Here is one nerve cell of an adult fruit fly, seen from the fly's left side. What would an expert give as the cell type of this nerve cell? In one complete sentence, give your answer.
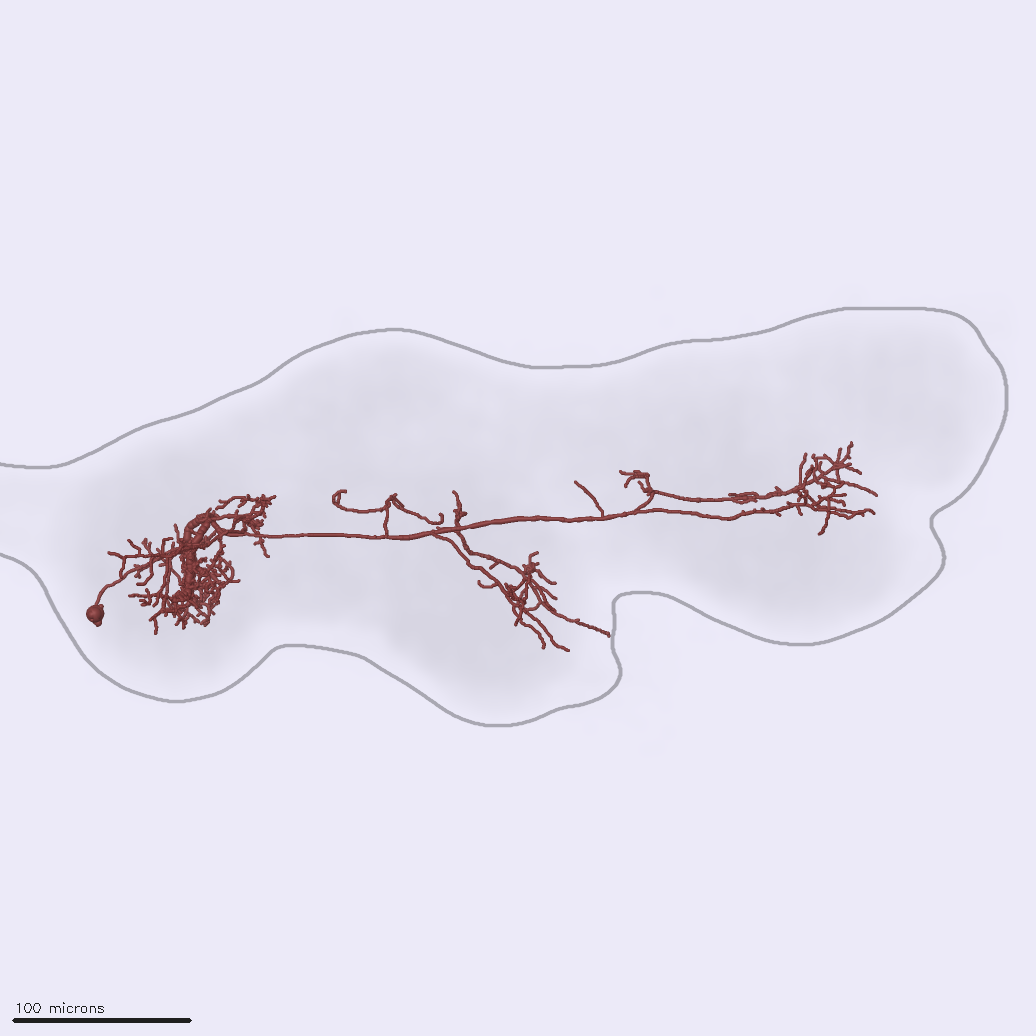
This nerve cell is recognized as the cell type IN07B002.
